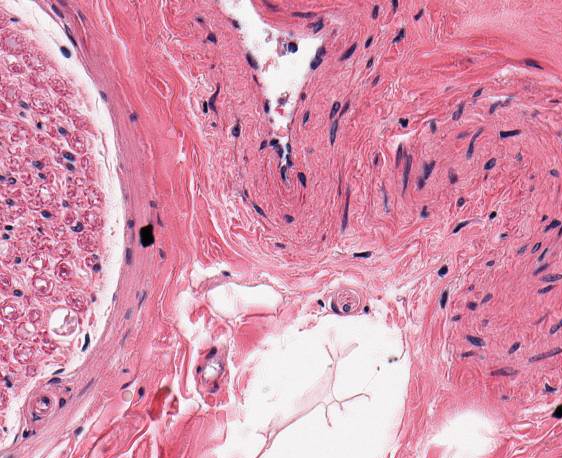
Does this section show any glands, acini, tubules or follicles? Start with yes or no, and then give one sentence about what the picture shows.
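No. No epithelial lining or glands are present anywhere in the field.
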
